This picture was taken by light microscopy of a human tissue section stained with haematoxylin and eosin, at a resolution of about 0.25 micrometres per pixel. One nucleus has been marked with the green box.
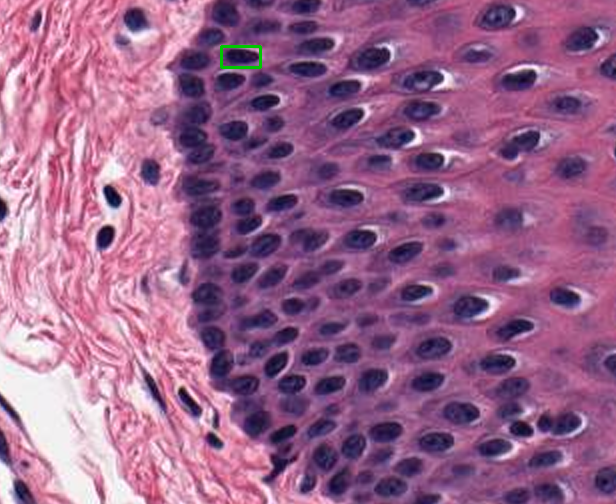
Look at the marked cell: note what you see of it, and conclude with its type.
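The nucleus is an oval drawn out side to side, and it is dark and fairly evenly stained throughout. A thin clear rim separates part of the nucleus from the cytoplasm, most visibly along its upper edge. Little cytoplasm shows around the nucleus; it is pinkish-purple, and no sharp cell border can be made out. It is a squamous epithelial cell.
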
